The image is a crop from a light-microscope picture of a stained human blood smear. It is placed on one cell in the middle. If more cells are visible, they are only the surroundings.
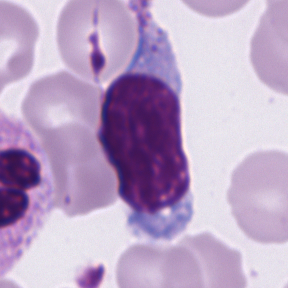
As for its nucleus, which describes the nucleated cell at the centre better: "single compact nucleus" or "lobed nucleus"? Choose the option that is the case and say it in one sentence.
There is a single undivided, compact nucleus of round, oval or kidney shape in the cell.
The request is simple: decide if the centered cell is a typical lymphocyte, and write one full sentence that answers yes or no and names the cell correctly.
Yes, the cell found at the centre of the crop is a typical lymphocyte.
